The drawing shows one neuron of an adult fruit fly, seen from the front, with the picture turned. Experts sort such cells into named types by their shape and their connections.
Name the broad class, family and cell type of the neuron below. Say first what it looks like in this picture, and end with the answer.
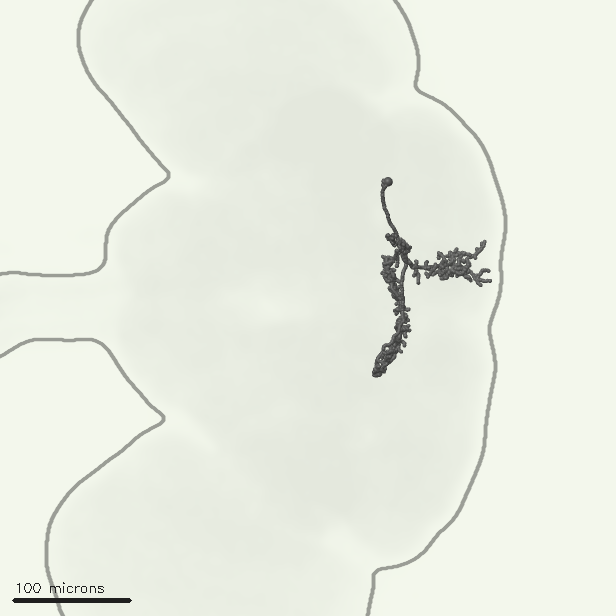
From top to bottom in the picture it spans about 170 microns. In this view it is taller than it is wide. It is a central-brain intrinsic neuron. The family is hemilineage AOTUv4_ventral. Its cell type is FB6U.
